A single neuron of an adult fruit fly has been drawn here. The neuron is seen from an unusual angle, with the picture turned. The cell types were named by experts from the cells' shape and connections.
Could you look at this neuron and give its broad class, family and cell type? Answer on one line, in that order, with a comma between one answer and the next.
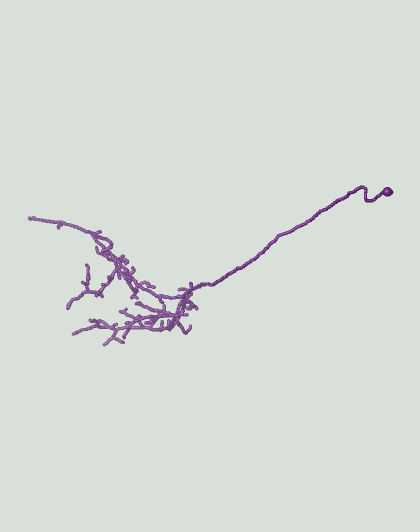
central-brain intrinsic neuron, hemilineage DM6_posterior, CB2027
